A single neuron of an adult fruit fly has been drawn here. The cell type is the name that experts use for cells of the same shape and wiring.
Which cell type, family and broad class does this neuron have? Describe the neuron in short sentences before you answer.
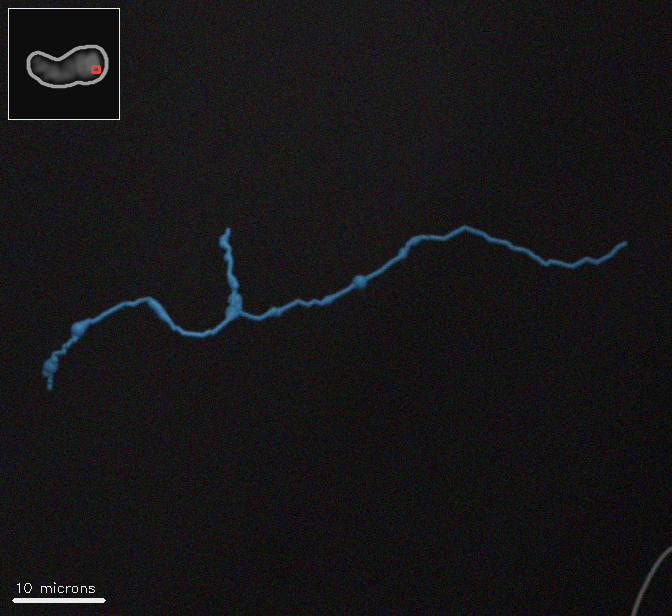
The drawing shows no cell body. From left to right in the picture it spans about 65 microns. There are a dozen or fewer branch ends. It is of cell type ORN_VL1. Its family is called class olfactory. This is a sensory neuron entering the brain.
